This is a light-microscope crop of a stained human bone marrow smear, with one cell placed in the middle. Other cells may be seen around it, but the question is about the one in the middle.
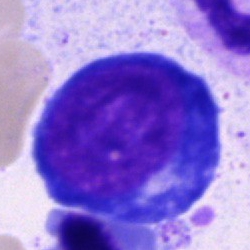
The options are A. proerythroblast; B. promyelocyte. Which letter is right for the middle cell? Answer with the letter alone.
A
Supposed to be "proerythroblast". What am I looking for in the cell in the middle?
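Start with the nucleus of this proerythroblast: a small pale spot lies near its centre. Around it, the cytoplasm forms only a narrow rim, and it is a deep, intense blue. Now find the lower right of the cell, where a pale clear zone lies within that cytoplasm.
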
